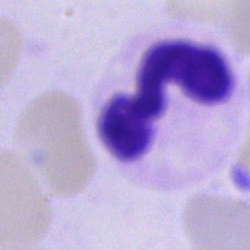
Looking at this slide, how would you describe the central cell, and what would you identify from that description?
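A single curved band, bent into an S shape, forms the nucleus. The band narrows in its middle portion between two thicker ends. Dense chromatin stains dark purple throughout. The cytoplasm is plentiful and pale lilac. This cell is a segmented neutrophil.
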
